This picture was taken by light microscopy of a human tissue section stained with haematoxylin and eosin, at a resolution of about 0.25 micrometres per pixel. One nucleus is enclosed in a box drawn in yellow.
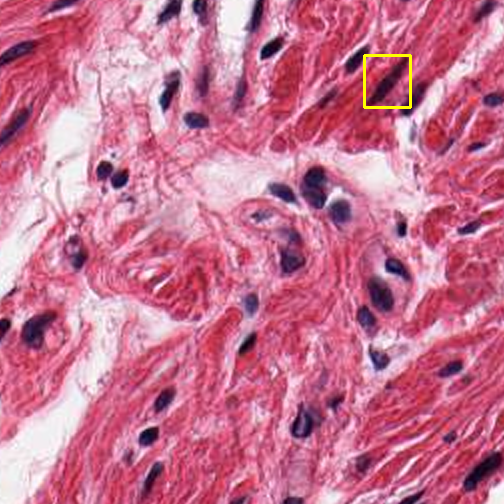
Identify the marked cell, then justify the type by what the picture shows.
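This is a smooth muscle cell. The nucleus stains dark purple fairly evenly along its length. The cytoplasm around the nucleus is deep red and streaked lengthwise, in line with the nucleus. The cell lies within a band of parallel red fibres running in the same slanted direction, with other elongated nuclei lined up alongside it.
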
